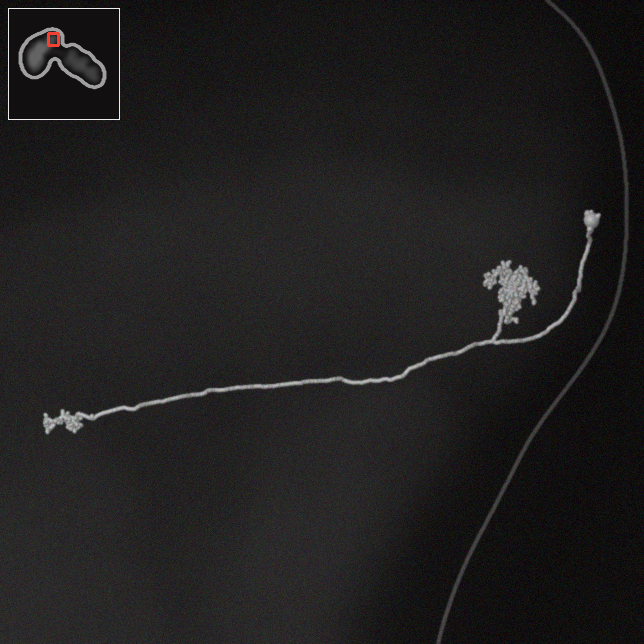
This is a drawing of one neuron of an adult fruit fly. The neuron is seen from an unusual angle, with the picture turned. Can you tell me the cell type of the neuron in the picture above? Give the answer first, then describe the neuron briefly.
The cell type is T3. It is an optic-lobe intrinsic neuron. It lies in the brain. In this view it is more than twice as wide as it is tall.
